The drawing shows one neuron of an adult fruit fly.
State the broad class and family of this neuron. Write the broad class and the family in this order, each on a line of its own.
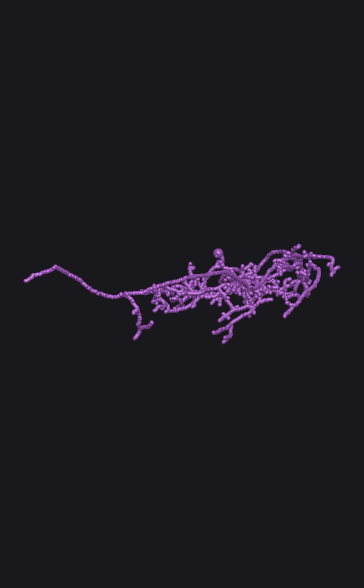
central-brain intrinsic neuron
hemilineage VLPl&p2_lateral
